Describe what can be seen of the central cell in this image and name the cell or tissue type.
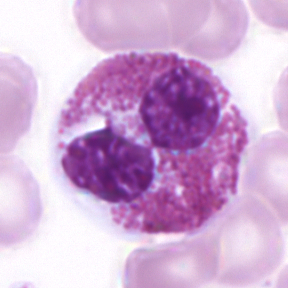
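Orange-red granules pack the cytoplasm. The outline of the cell is round and smooth. The nucleus consists of two lobes, one at the lower left and one at the upper right of the cell, and no nucleoli are visible. The cell is an eosinophil.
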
